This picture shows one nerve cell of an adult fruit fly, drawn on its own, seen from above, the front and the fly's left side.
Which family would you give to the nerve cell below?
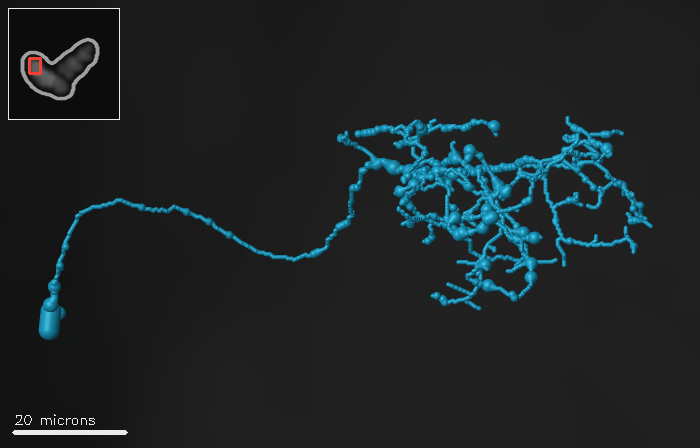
hemilineage SLPav3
